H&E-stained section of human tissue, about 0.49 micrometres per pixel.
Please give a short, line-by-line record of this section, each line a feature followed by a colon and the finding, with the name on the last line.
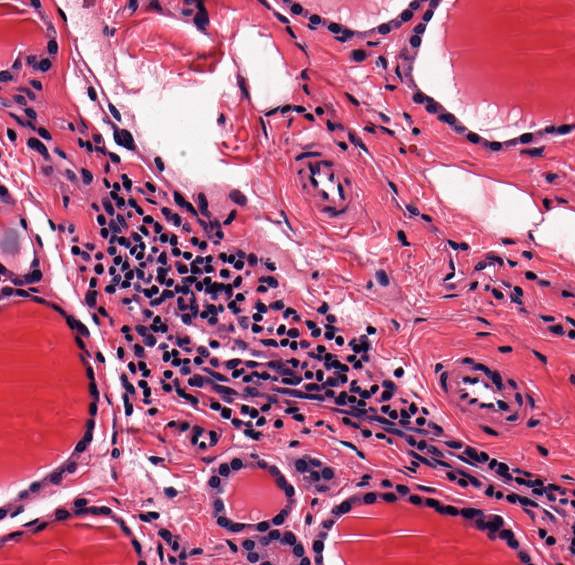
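Follicles: rounded, at the corners and edges, filled with homogeneous deep pink material
Lining: a single layer, flattened to low cuboidal, with dark round nuclei
Lymphocytes: a dense cluster, small, round and dark-staining, centre-left between the follicles
Small follicle: round, pink-filled, near bottom centre, close to that cluster
Name: thyroid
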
